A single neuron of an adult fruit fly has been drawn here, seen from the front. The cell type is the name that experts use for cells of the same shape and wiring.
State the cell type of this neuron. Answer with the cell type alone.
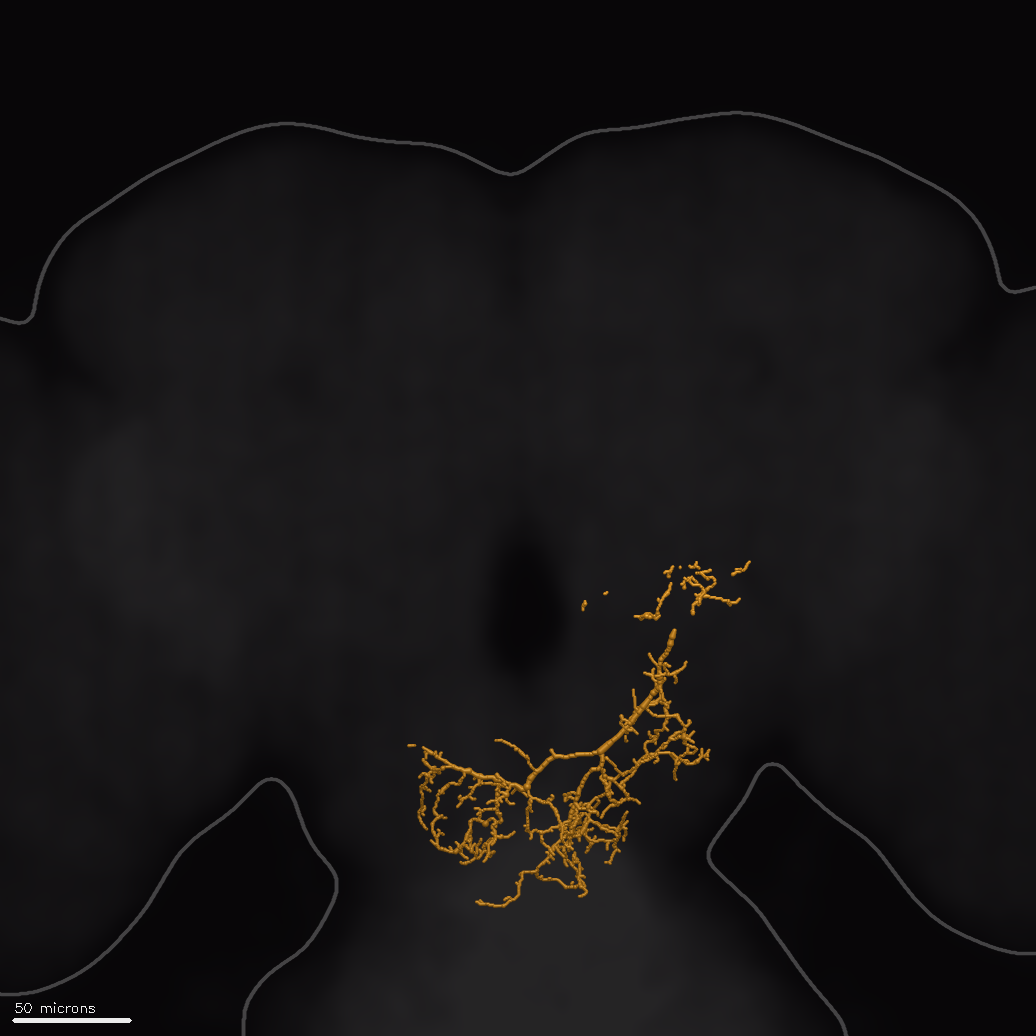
ALIN4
